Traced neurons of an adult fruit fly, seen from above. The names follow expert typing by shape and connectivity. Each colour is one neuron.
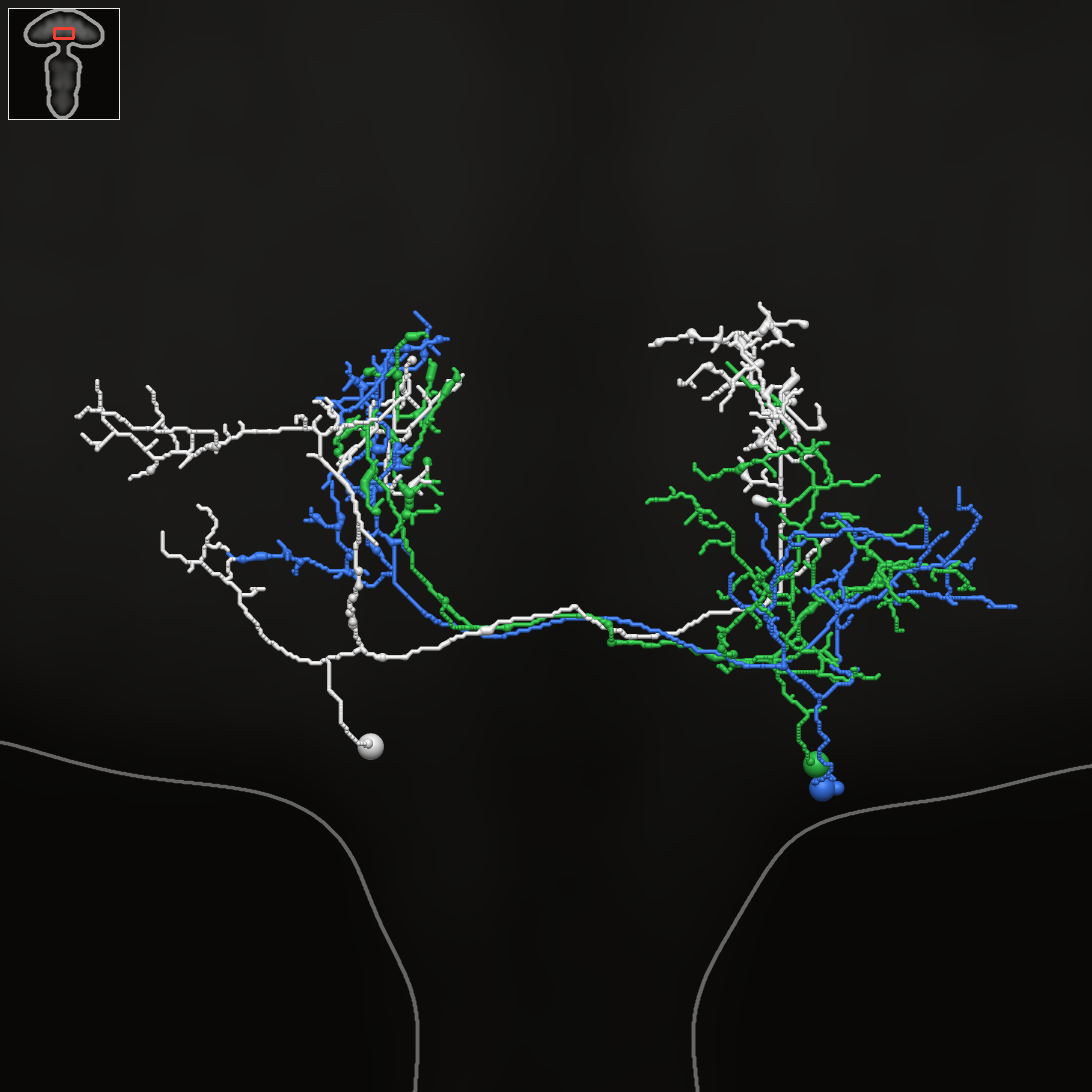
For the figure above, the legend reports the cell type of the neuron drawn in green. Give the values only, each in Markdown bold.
**CB2783**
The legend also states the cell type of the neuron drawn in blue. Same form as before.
**CB2462**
